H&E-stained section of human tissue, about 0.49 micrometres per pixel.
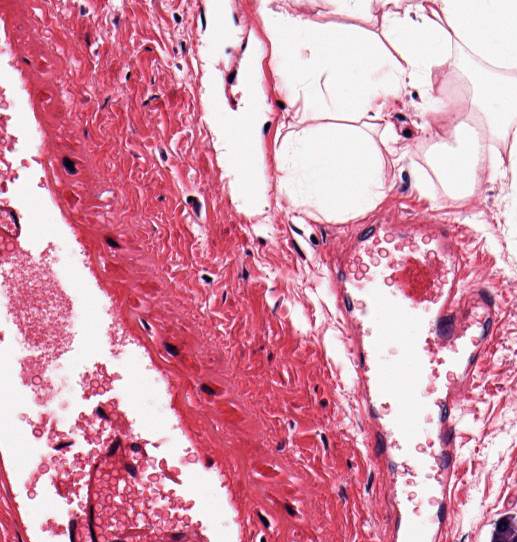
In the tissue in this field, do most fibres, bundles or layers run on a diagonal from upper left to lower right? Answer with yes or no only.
Yes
